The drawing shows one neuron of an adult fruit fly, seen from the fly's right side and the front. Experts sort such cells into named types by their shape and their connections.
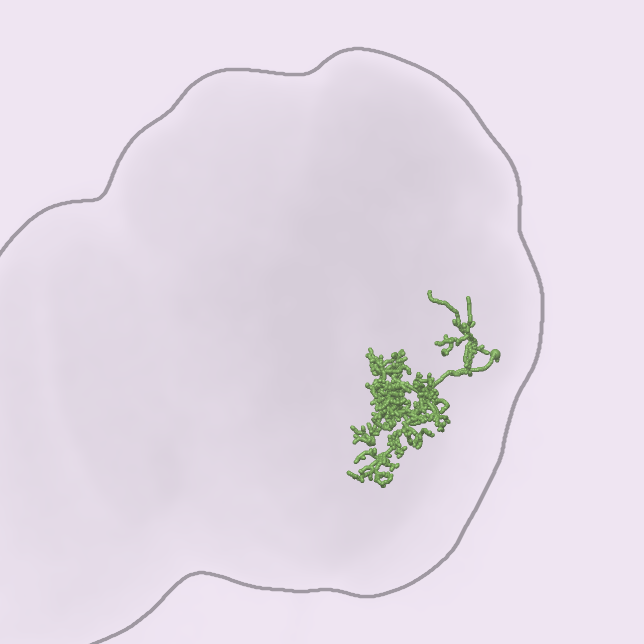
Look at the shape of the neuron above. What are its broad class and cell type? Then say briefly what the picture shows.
Its broad class is central-brain intrinsic neuron. It is of cell type CB1557. The cell body is on the right of the picture. As drawn here it is taller than it is wide.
